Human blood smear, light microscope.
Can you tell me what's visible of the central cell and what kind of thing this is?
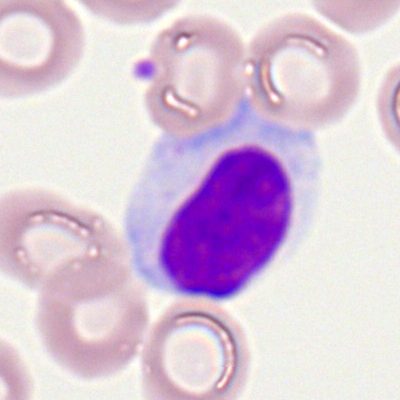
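Chromatin dense, deep purple throughout nucleus. Cytoplasm mostly on upper left side of nucleus. No granules in cytoplasm. No vacuoles in cytoplasm. Cell: lymphocyte.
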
